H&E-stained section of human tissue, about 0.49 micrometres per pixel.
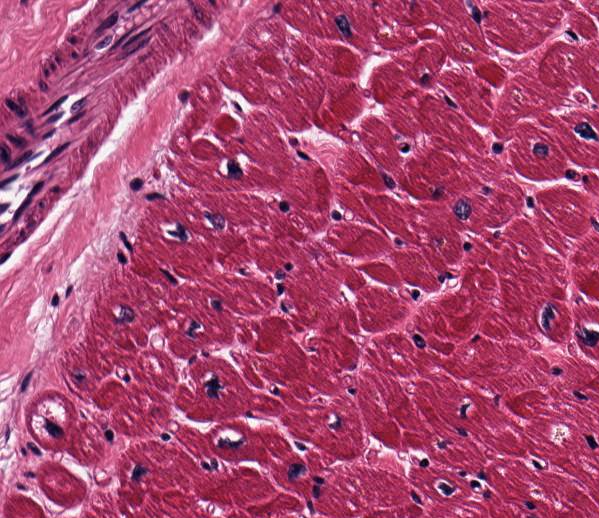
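Left ventricle of the heart, with muscle fibres in cross or oblique section filling most of the field, at right and below. Notice the irregular polygonal profiles, closely packed and varying in size. Many nuclei sit in a small pale clear zone within deep pink cytoplasm.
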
